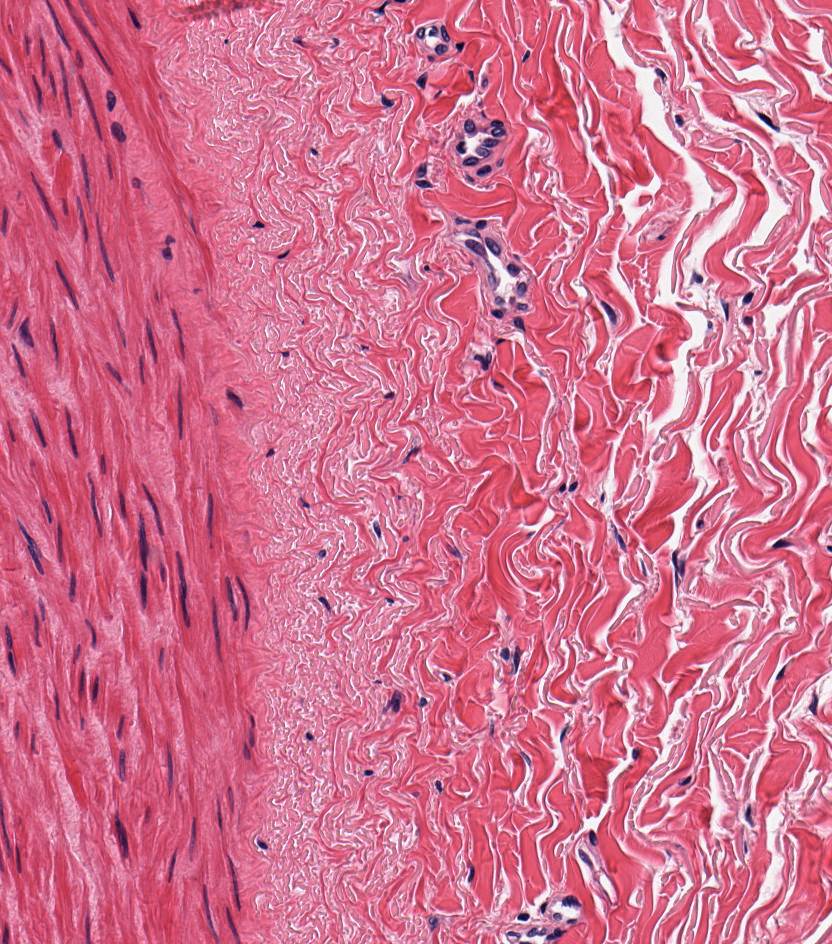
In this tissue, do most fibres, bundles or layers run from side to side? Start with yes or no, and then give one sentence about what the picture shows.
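No. The field is divided into three bands running from top to bottom: a cellular band on the left, a pale finely fibrillar band in the middle, and coarse collagen on the right.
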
